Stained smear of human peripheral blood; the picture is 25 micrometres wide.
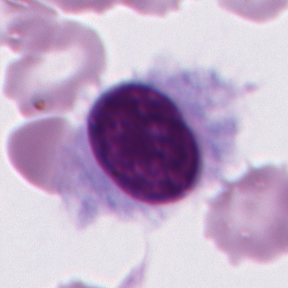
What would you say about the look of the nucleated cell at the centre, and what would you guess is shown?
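The cell outline is irregular, with ragged, frayed edges. Fine hair-like projections extend from the cytoplasm around much of the cell. The cytoplasm is pale bluish-grey and shows no distinct granules. The nucleus is oval in outline and measures about 11 by 9 micrometres. The cell shown is a hairy cell.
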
